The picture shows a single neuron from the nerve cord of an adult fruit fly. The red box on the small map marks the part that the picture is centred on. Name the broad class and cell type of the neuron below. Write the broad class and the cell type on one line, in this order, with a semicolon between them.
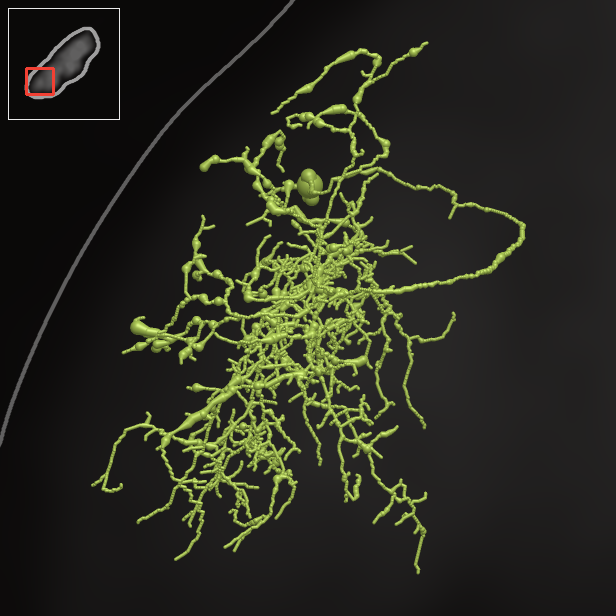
nerve-cord intrinsic neuron; INXXX301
